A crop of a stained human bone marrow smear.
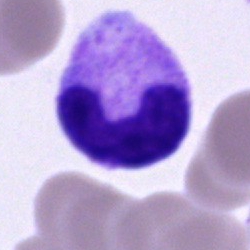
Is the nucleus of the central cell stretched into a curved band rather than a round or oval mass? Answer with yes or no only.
Yes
